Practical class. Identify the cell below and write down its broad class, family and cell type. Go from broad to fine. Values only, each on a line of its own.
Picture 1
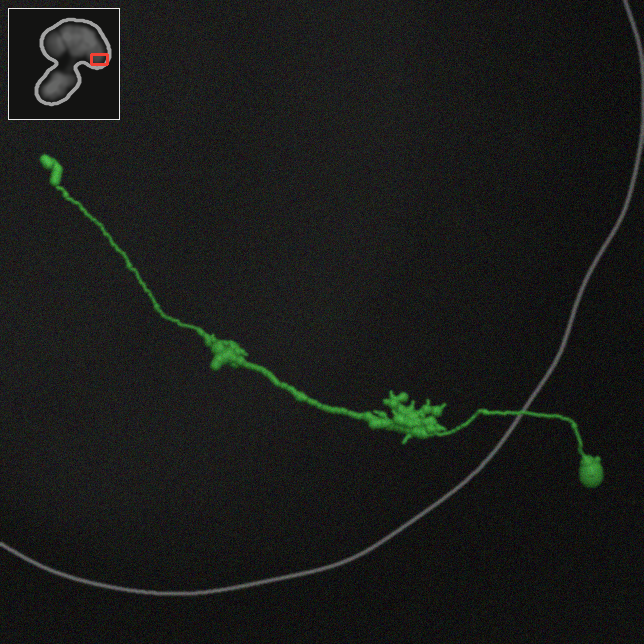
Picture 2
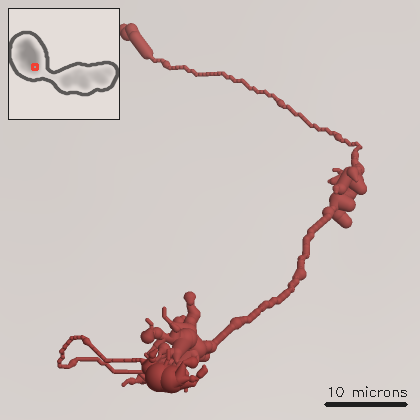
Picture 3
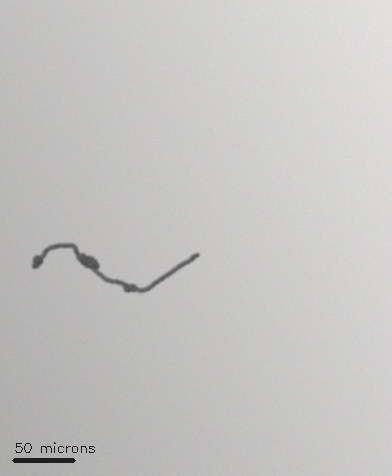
optic-lobe intrinsic neuron
Tm
Tm1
